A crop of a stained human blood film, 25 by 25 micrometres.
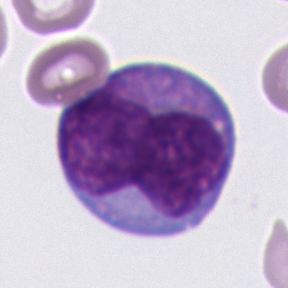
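Atypical promyelocyte: a cell about 16 micrometres across, with a round, smooth outline. A notch indents the lower side of its nucleus, where the chromatin is dark purple and mottled. No coarse coloured granules can be seen in the cytoplasm.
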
